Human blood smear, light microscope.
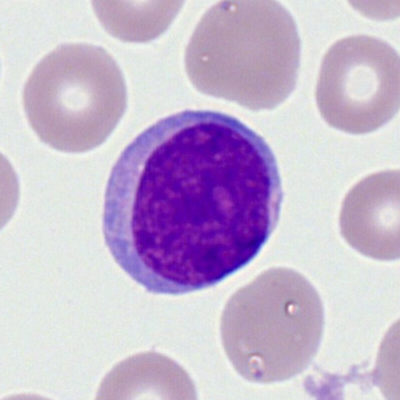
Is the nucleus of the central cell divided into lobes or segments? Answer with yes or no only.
No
